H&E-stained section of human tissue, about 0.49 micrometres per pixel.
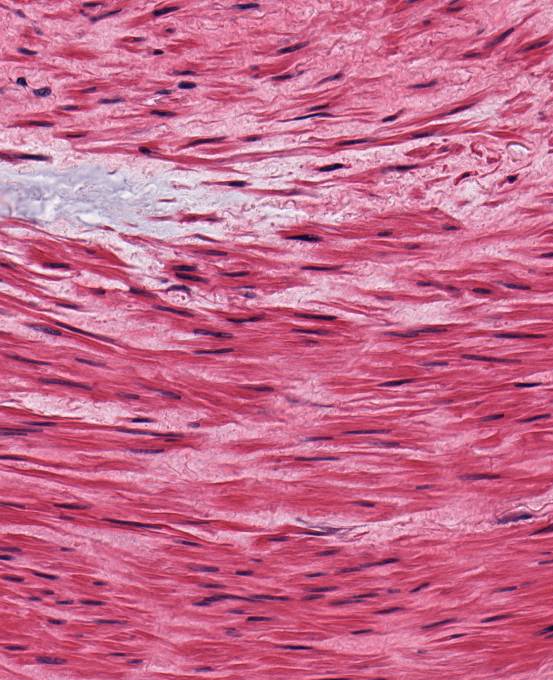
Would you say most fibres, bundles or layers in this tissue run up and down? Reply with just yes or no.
No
